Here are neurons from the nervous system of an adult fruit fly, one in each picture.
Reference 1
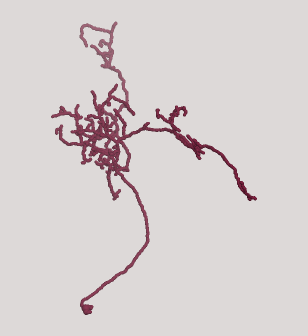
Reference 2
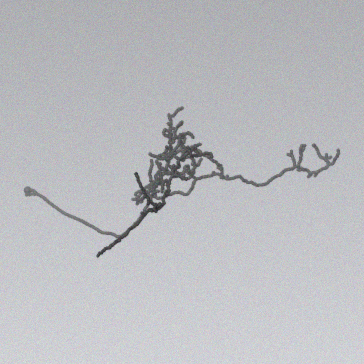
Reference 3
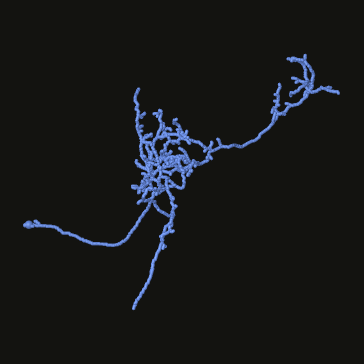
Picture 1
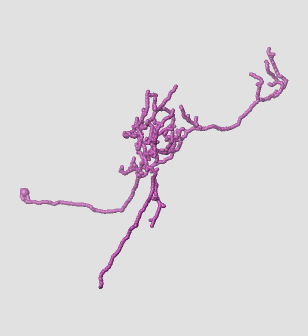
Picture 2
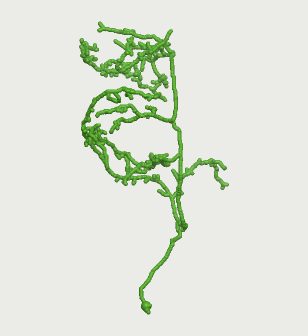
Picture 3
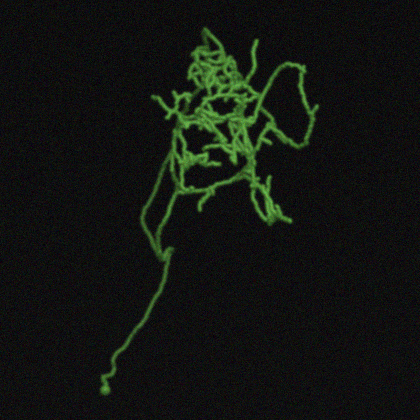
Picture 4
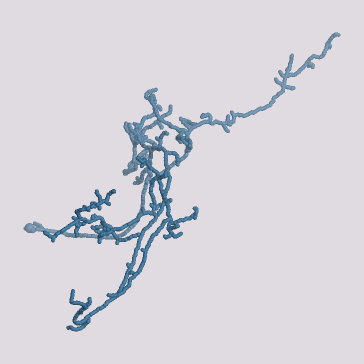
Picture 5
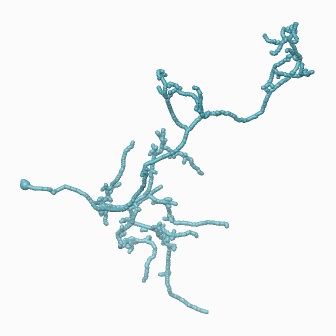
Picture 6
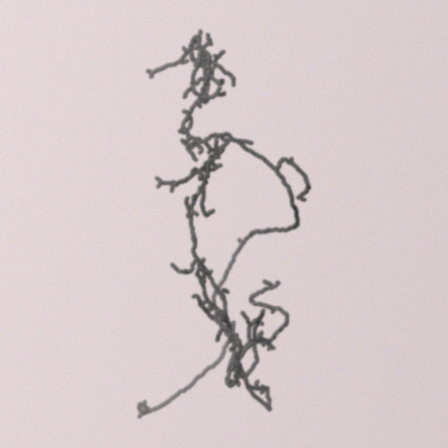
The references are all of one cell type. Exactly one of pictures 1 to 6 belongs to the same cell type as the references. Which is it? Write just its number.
1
